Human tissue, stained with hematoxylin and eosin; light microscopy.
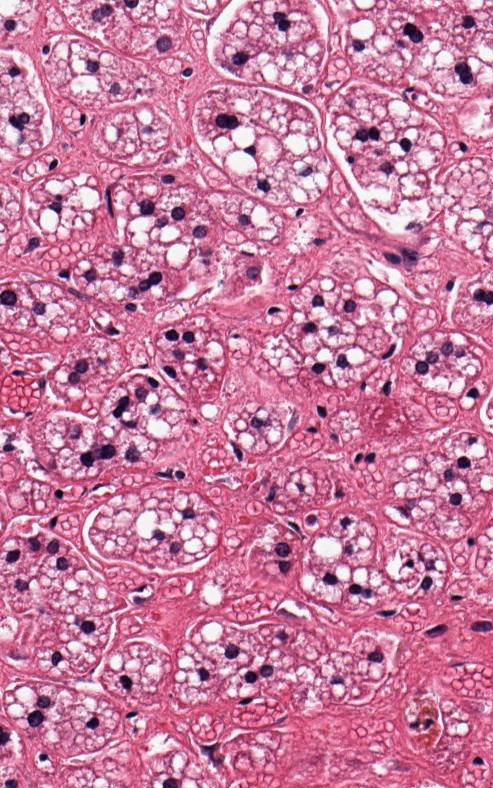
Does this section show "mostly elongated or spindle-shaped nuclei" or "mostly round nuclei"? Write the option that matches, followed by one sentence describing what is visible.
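Mostly round nuclei. The nuclei of the nest cells are small, round and darkly stained.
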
